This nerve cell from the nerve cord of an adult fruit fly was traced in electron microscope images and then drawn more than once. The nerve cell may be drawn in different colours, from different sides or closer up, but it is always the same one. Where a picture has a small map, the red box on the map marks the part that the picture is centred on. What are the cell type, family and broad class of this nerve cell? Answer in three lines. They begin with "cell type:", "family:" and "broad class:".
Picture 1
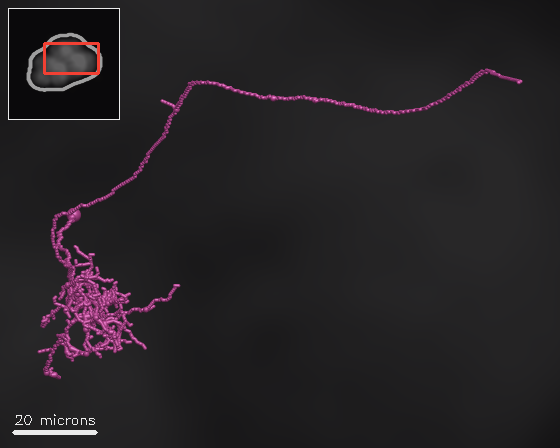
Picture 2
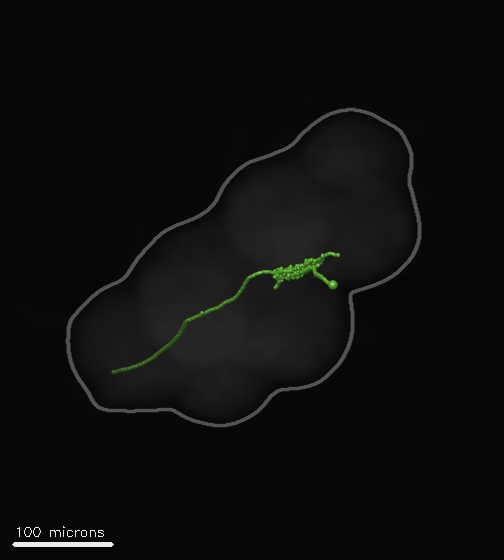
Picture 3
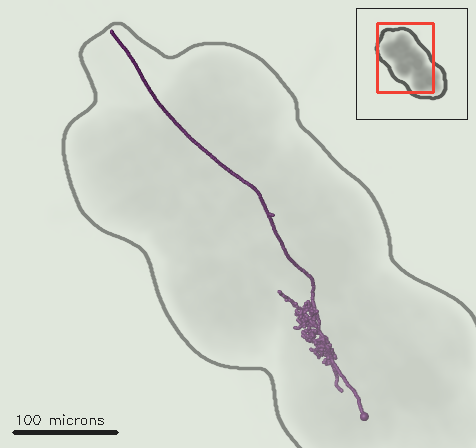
cell type: AN10B048
family: hemilineage 10B
broad class: ascending neuron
